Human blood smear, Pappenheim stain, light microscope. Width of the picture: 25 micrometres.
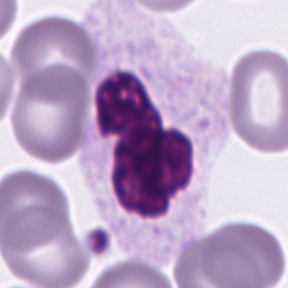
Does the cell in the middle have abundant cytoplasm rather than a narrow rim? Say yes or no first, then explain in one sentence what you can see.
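Yes. The cytoplasm is abundant and covers more area than the nucleus.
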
